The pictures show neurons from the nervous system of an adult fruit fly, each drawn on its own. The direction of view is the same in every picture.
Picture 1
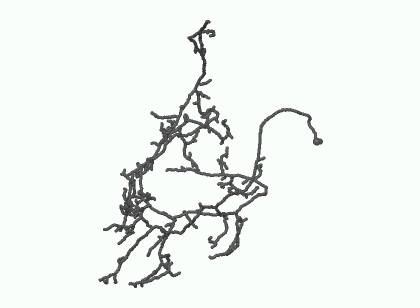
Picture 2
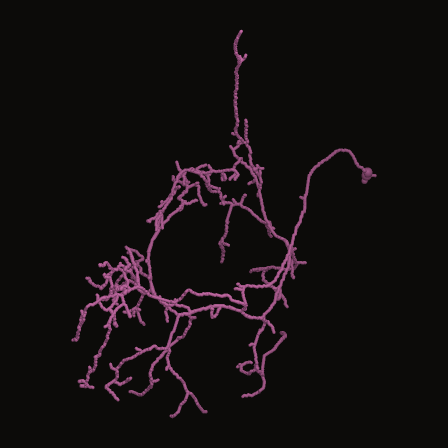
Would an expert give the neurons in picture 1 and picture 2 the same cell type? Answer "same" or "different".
same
